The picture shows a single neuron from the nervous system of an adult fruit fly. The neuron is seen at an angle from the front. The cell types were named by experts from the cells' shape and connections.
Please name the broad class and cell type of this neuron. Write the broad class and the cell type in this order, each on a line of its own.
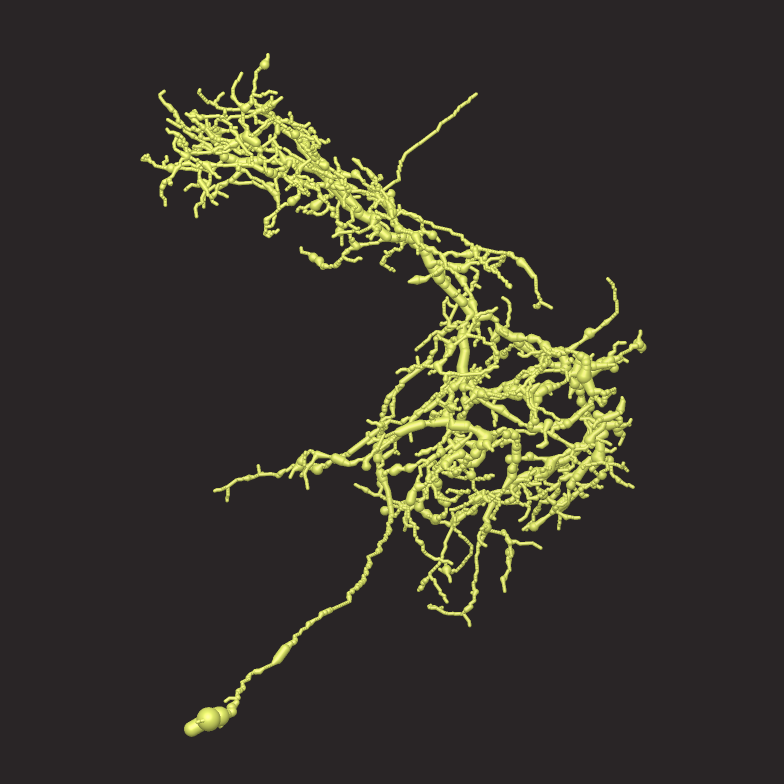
central-brain intrinsic neuron
VES018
